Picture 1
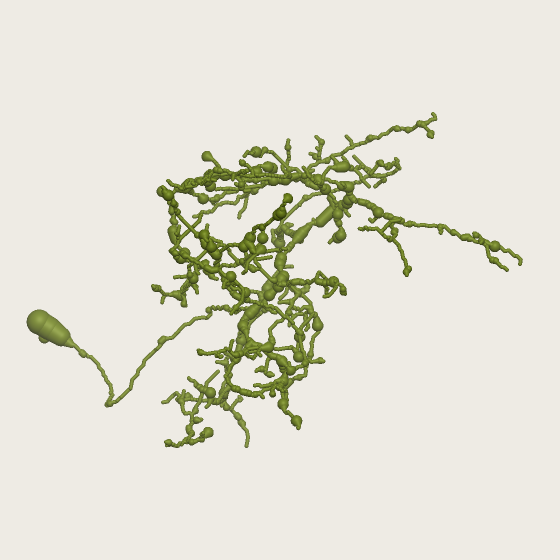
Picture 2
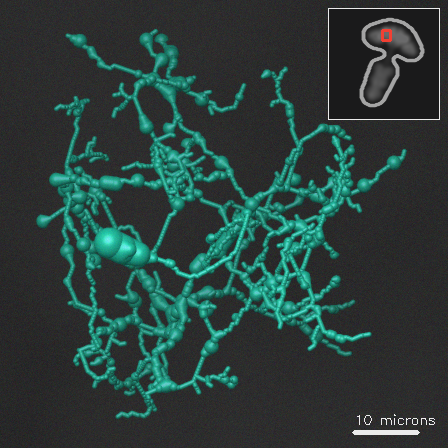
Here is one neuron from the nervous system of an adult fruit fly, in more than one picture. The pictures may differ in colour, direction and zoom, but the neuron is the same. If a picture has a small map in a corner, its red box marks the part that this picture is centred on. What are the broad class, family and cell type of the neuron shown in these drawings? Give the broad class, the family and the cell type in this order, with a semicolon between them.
central-brain intrinsic neuron; hemilineage WEDa1; CB1314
